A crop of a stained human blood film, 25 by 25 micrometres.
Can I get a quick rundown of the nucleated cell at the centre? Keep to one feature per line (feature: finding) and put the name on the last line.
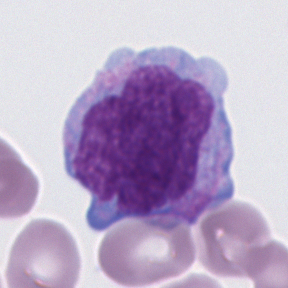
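Nucleus: folded, clefts dividing it into lobe-like parts
Proportion: nucleus takes up about 60% of the cell's area
Chromatin: fine and lacy, not coarsely clumped, as I see it
Cytoplasm: pale grey-blue, going deeper blue at the lower left edge
Granules: fine, pinkish, scattered through the cytoplasm
Name: atypical promyelocyte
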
